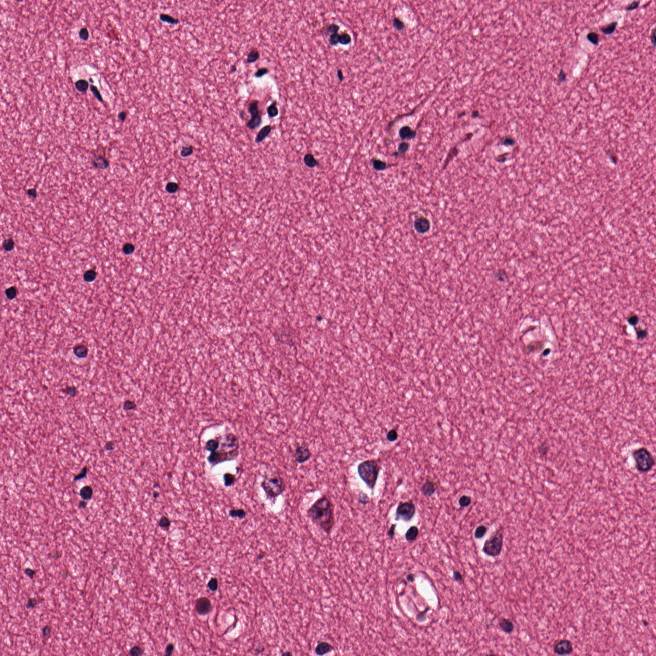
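Cerebral cortex: pink, finely fibrillary meshwork throughout; no glands, tubules or epithelium. Small round dark nuclei, no visible cytoplasm, scattered singly. Larger cells angular, cytoplasm more purple than background. Several larger cells with one to three small dark nuclei at their edge.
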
